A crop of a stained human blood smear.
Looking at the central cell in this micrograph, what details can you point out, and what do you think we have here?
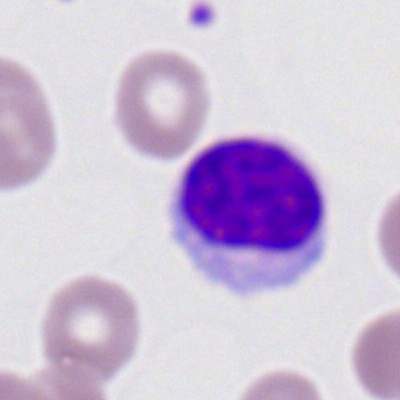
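Chromatin dark purple, densely clumped. Cell roughly round in outline. Nucleus occupies most of the cell; only a small amount of cytoplasm, pale blue, lying mainly as a crescent below the nucleus. Lymphocyte.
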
